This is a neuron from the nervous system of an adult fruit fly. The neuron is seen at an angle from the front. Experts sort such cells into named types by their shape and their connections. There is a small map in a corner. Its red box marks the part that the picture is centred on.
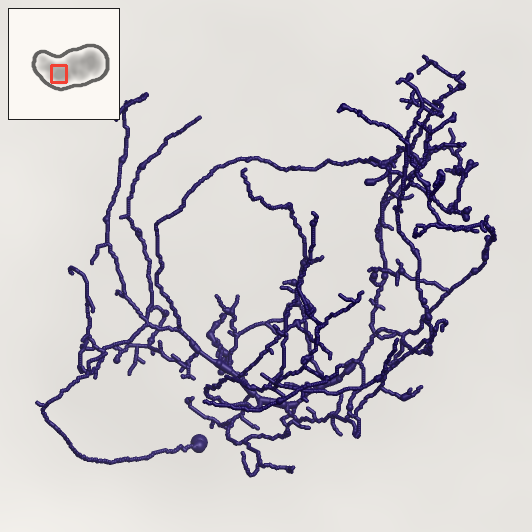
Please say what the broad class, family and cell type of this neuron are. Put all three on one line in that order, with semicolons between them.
nerve-cord intrinsic neuron; hemilineage 04B; IN04B071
